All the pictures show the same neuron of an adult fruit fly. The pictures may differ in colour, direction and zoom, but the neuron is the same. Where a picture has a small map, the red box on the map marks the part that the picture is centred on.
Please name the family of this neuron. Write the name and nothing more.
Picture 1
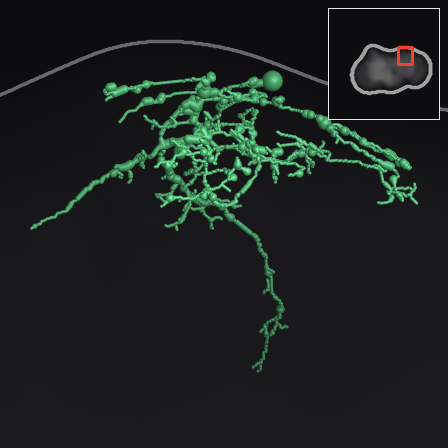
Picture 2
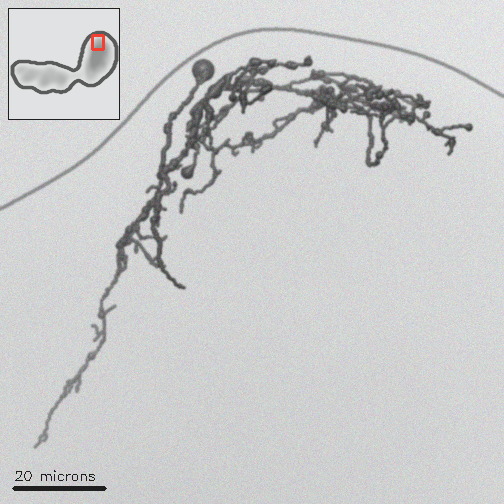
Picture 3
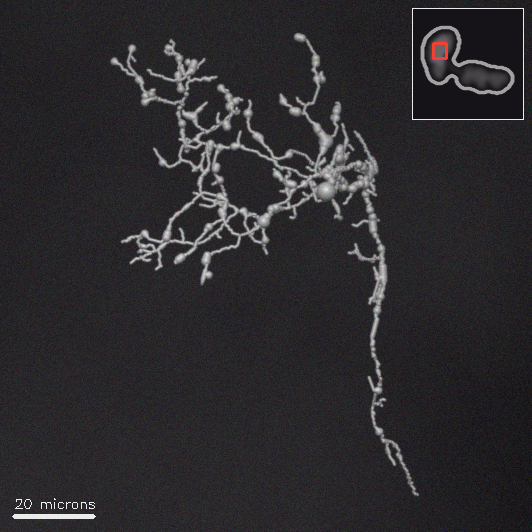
hemilineage LHd2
